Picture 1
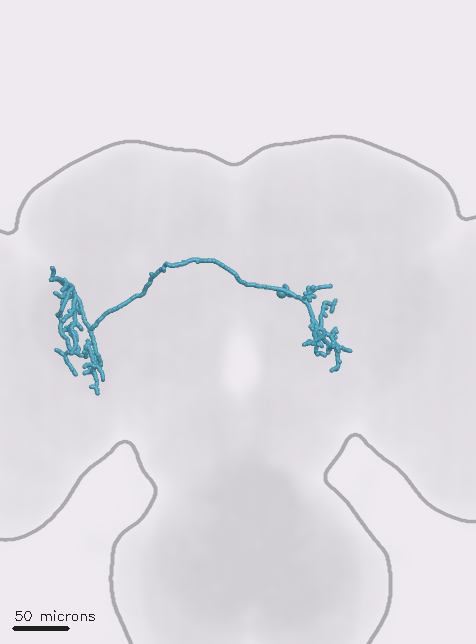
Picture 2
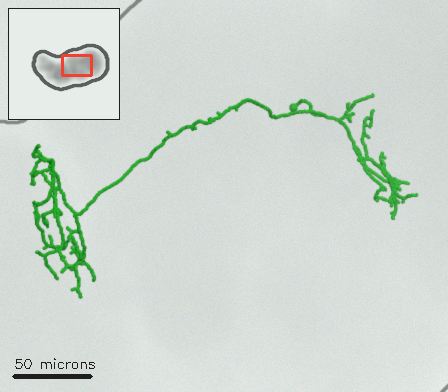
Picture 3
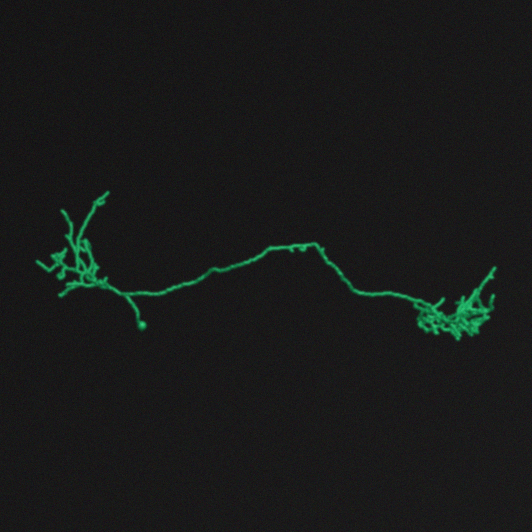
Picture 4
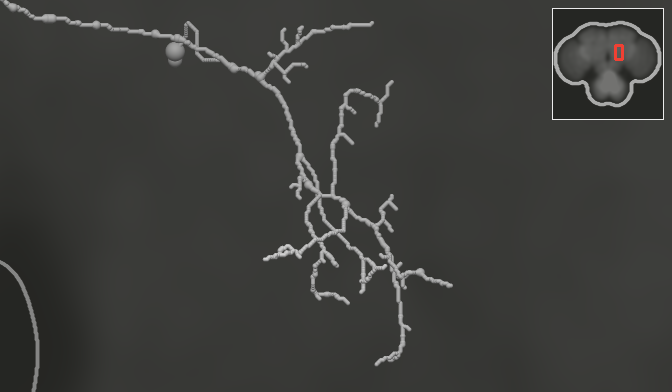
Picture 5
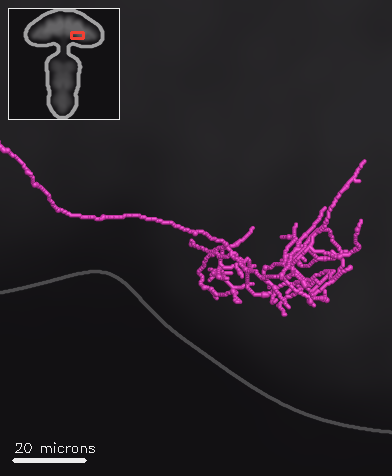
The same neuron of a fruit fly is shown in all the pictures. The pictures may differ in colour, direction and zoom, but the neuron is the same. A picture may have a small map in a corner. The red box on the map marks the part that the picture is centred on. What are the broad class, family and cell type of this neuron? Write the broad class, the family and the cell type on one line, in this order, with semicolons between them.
visual centrifugal neuron; hemilineage DM6_posterior; LoVC27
